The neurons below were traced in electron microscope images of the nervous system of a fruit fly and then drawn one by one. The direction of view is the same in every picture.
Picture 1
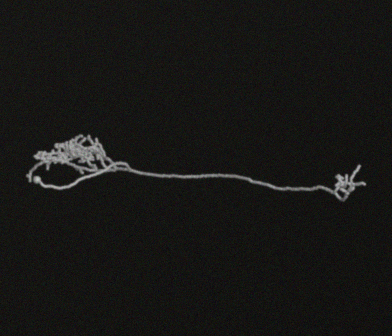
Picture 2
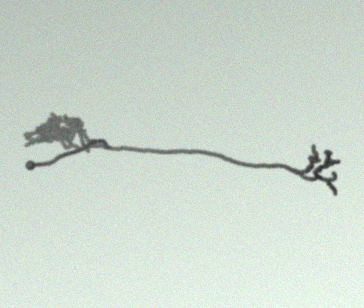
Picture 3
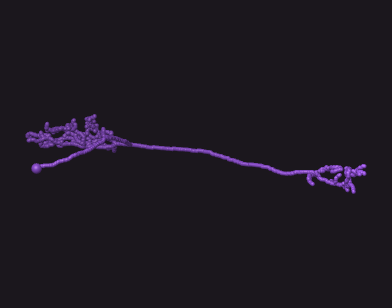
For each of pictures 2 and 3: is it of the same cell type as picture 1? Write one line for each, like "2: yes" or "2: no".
2: yes
3: no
